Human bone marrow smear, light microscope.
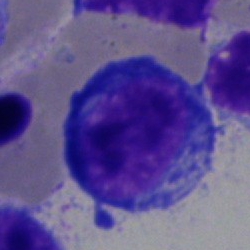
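Proerythroblast, central cell. Nucleus occupies most of the cell. Cytoplasm deep blue, in a narrow rim that is widest at lower right. Small rounded bleb hanging from the bottom edge.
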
